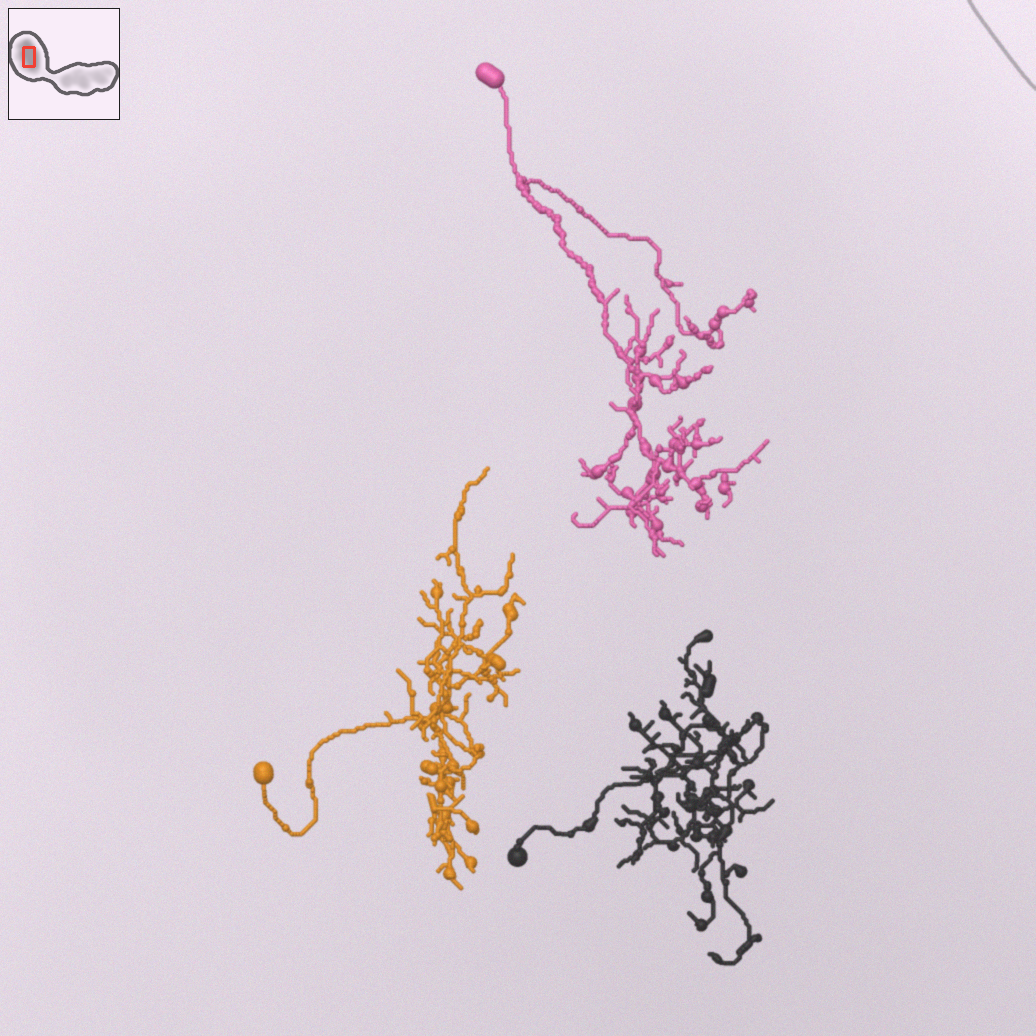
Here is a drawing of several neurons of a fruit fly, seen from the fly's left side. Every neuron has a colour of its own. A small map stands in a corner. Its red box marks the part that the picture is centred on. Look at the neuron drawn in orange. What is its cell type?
Cm5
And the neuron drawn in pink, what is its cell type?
MeLo6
